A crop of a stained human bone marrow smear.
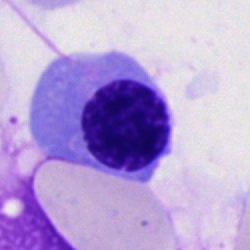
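Erythroblast in a stained human bone marrow smear: notice how its nucleus sits off-centre, toward the right side of the cell. The chromatin is dark and coarsely clumped. Follow the cytoplasm around and you'll find its widest band on the left of the nucleus. The cell's outline is irregular and somewhat angular.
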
